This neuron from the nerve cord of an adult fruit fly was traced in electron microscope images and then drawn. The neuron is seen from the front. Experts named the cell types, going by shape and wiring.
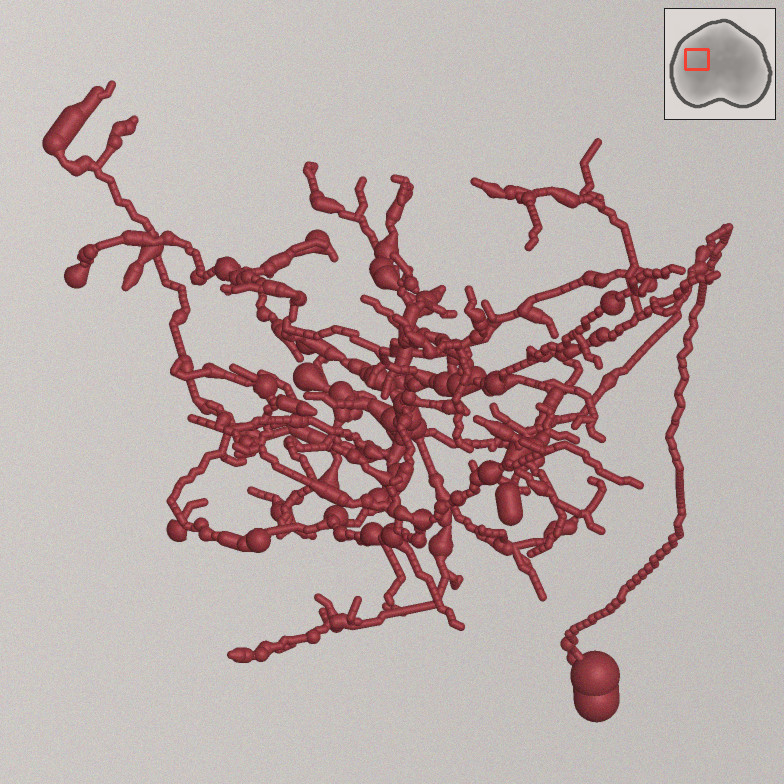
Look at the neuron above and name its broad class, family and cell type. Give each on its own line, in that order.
nerve-cord intrinsic neuron
hemilineage 20A.22A
IN20A.22A044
